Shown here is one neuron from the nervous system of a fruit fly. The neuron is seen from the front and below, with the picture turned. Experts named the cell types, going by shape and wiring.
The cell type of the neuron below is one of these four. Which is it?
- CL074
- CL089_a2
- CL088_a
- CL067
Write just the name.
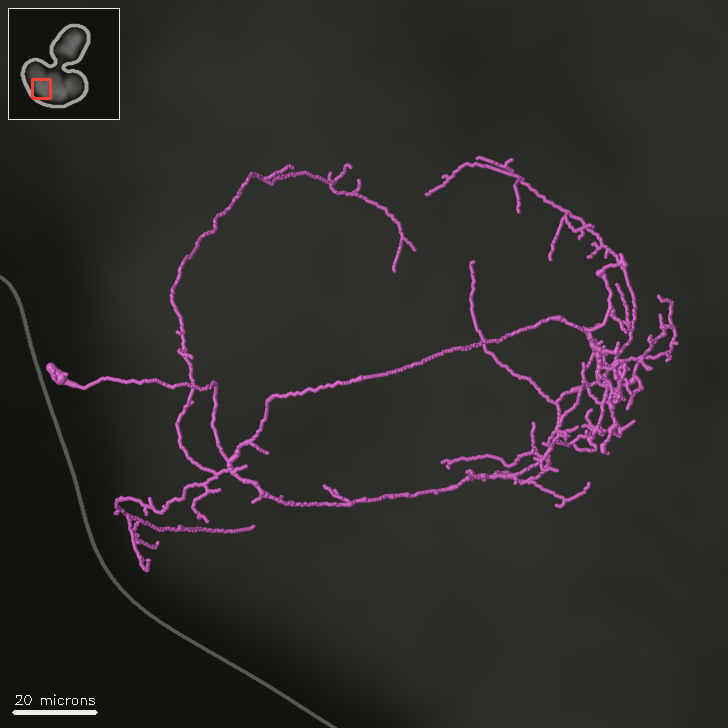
CL089_a2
